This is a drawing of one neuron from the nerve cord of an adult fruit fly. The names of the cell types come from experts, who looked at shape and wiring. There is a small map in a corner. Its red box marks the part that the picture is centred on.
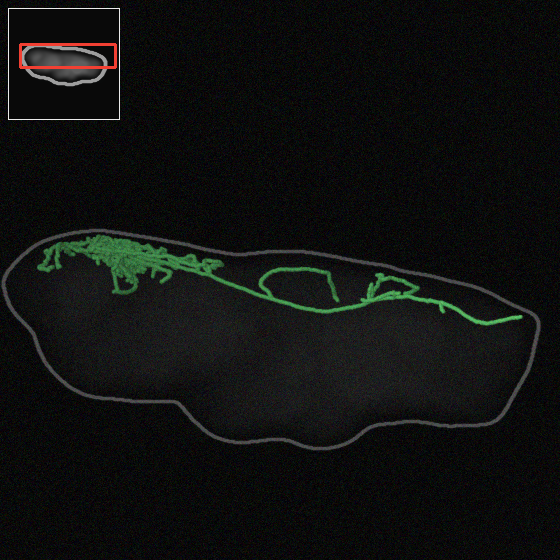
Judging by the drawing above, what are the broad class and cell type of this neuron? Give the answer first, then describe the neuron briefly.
It is an ascending neuron. It is of cell type ANXXX169. As drawn here it is more than twice as wide as it is tall.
